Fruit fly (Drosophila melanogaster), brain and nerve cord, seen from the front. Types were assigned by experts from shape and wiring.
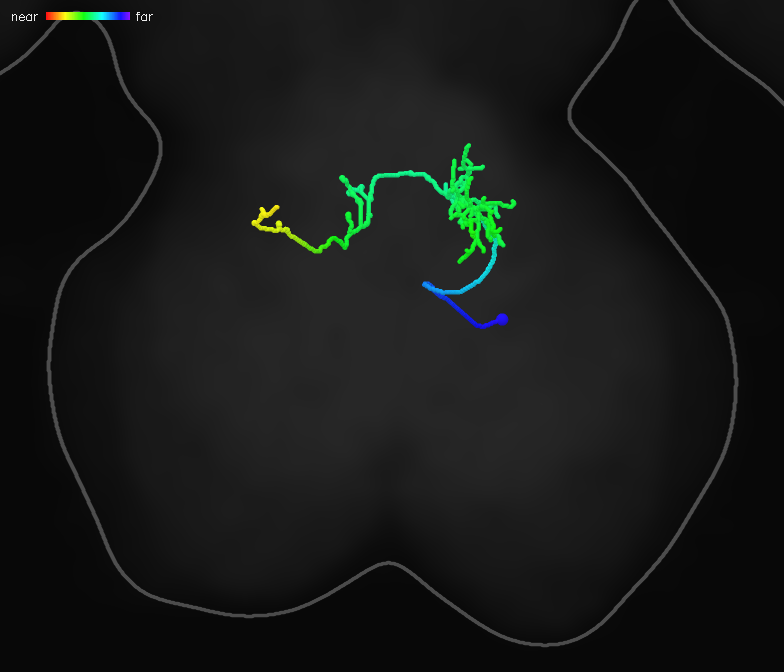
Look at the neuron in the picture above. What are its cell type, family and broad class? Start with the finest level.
IN06A125; hemilineage 06A; nerve-cord intrinsic neuron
